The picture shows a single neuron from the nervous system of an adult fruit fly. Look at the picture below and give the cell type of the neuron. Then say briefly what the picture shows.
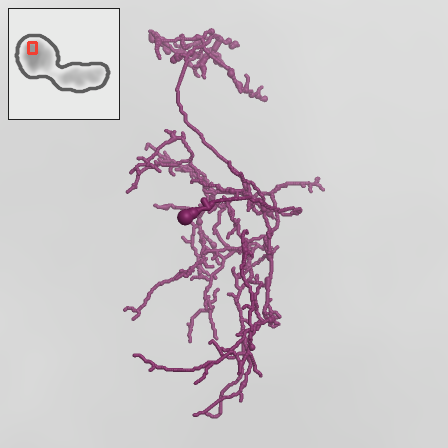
It is of cell type LHPV6h2. It is a central-brain intrinsic neuron. The cell body is in the middle of the picture. Dozens of branch ends can be seen.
